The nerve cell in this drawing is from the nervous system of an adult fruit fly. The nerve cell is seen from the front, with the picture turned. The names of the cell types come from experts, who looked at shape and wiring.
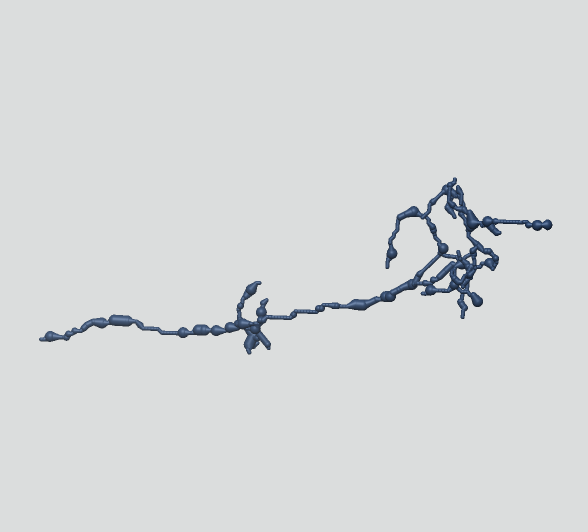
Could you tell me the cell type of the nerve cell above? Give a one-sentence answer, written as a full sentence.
This nerve cell is an instance of the cell type LB3c.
